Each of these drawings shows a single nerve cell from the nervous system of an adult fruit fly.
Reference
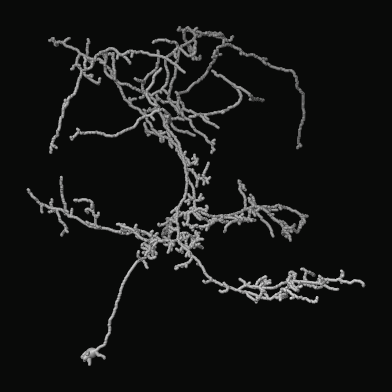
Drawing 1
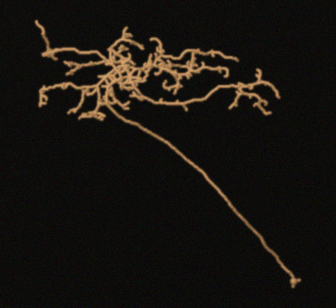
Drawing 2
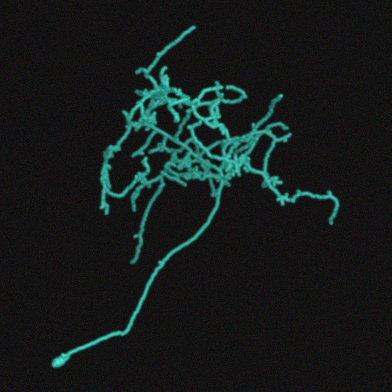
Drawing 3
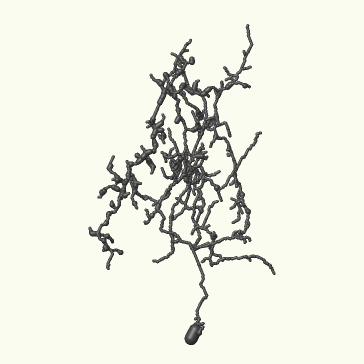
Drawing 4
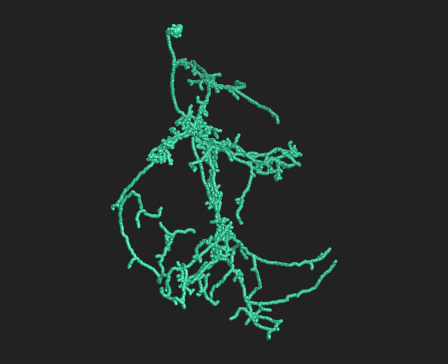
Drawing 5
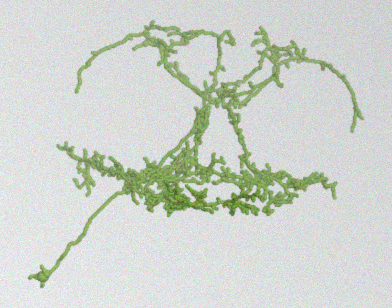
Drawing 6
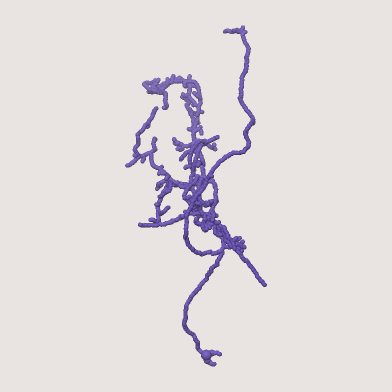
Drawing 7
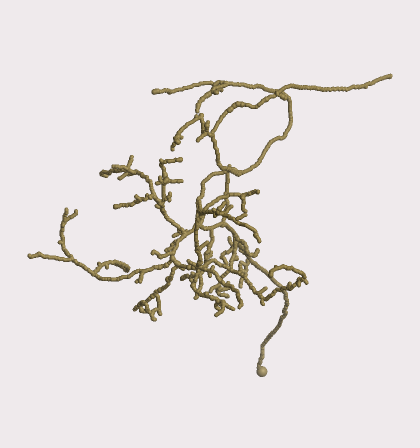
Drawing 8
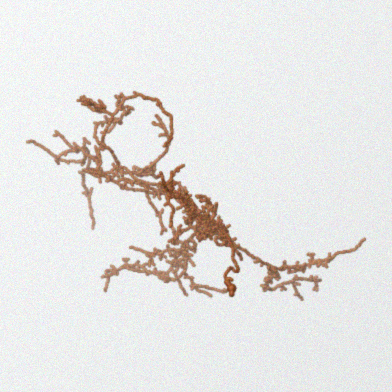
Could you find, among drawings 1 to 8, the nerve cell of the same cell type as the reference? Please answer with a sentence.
Drawing 4 is of the same cell type.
